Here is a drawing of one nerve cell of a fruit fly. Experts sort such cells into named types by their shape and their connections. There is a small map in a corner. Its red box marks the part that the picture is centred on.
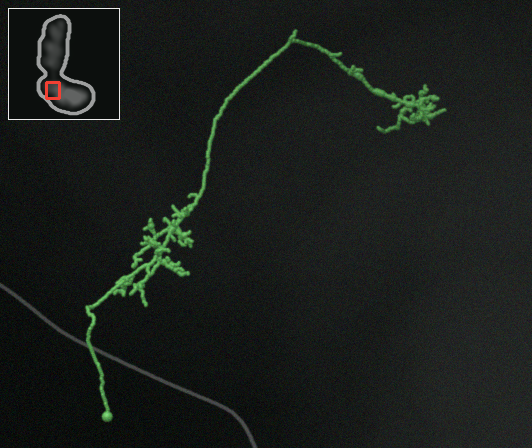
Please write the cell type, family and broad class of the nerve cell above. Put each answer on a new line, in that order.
Tm5Y
Tm
optic-lobe intrinsic neuron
